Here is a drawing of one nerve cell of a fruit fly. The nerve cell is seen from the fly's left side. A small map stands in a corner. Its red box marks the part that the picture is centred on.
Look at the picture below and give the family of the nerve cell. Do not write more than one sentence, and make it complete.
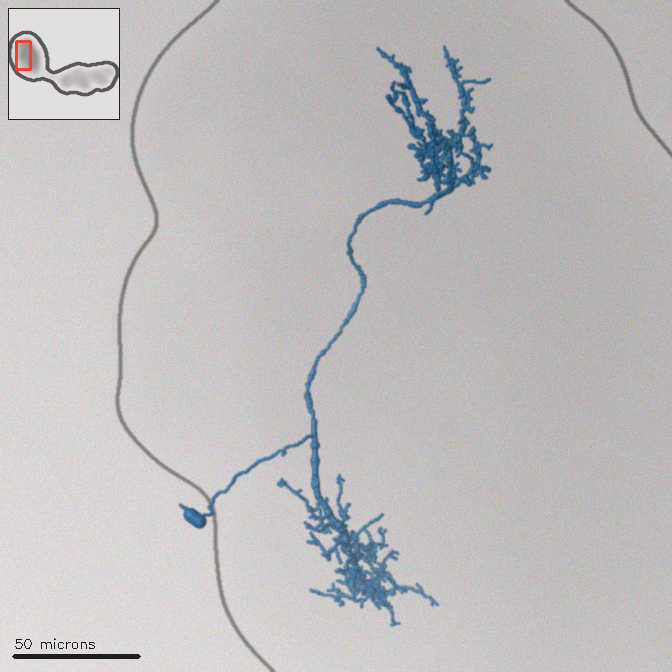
The nerve cell is assigned to family hemilineage ALv1.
